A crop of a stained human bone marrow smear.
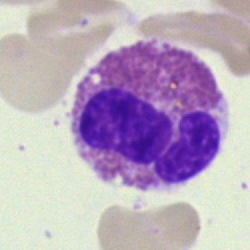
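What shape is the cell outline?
Round.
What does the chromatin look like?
Dense and dark purple.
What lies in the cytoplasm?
It is packed with purple granules.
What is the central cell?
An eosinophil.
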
